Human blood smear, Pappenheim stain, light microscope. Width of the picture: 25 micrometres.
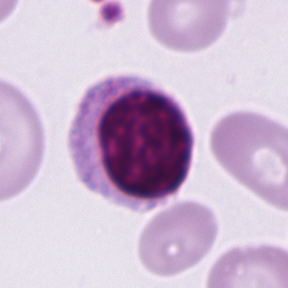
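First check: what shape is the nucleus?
Round, with no lobes or deep indentation. It measures about 10 by 8 micrometres, fills about 60% of the cell's area and lies toward the right of a cell about 11 micrometres across.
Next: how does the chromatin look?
Dense and dark purple, with coarse clumps.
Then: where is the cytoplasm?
It forms a crescent on the left side of the cell and is pale greyish-blue.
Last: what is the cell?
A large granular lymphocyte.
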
